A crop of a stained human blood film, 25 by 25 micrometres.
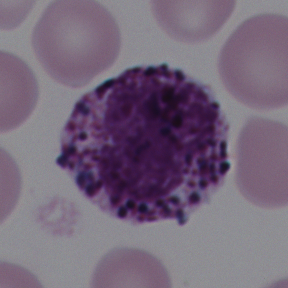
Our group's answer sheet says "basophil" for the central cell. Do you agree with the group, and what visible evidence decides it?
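What settles it is the granules: coarse and dark purple-black, with a few lying right over the nucleus.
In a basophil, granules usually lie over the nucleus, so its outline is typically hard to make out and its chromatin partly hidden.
So yes, basophil fits here, not promyelocyte. Most of the granules are crowded around the edge of the cell, and where they sit at the margin they give the roughly round outline a slightly bumpy edge. The cell is about 15 micrometres across. A faint pink granular smudge lies just below and to the left of it, without touching the cell.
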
